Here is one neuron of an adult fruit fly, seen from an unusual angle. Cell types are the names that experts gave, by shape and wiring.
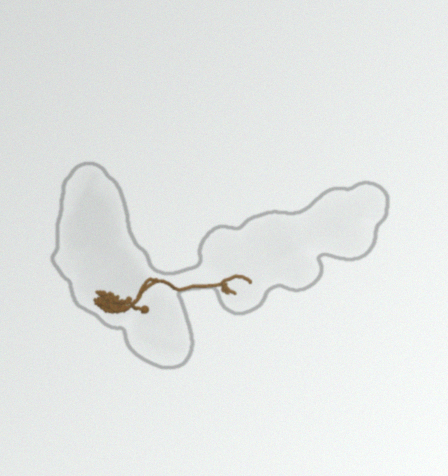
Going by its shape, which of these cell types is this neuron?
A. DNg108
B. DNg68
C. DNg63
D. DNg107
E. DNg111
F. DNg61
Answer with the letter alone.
F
